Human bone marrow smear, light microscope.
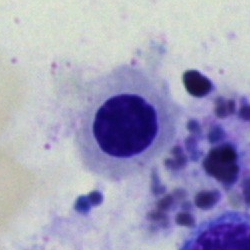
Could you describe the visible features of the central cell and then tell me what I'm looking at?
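No nucleolus shows in the nucleus, as far as I can tell. The cytoplasm makes a wide rim around it, pale grey-blue in colour. I can't pick out any granules in it either. So I'd call the central cell an erythroblast.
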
